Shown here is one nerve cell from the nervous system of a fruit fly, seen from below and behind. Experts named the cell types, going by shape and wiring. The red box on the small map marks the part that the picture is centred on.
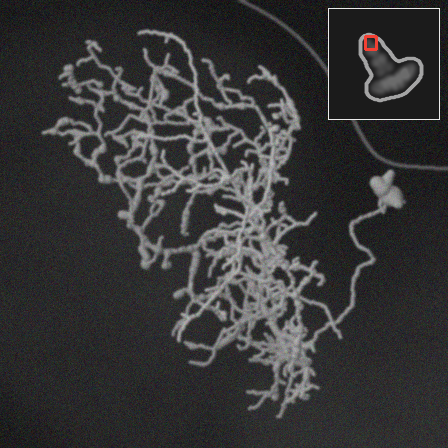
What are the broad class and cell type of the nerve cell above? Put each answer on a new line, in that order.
nerve-cord intrinsic neuron
INXXX297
